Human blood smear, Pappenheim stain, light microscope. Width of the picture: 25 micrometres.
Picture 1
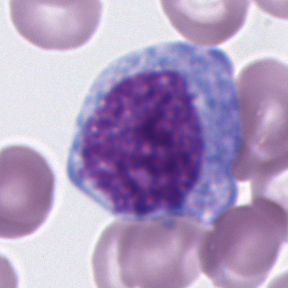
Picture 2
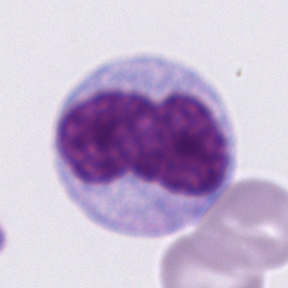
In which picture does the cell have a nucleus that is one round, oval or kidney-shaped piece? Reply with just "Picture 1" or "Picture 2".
Picture 1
